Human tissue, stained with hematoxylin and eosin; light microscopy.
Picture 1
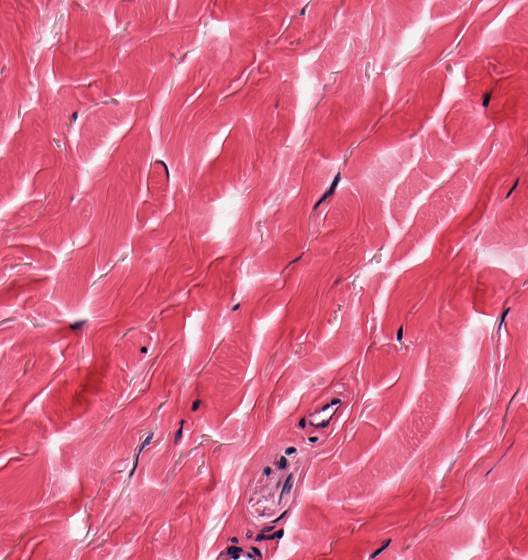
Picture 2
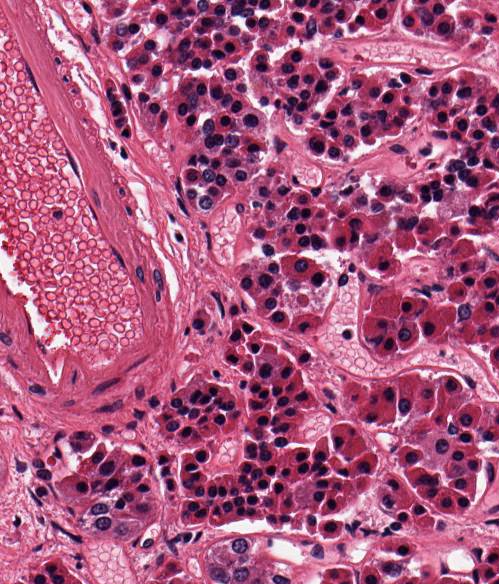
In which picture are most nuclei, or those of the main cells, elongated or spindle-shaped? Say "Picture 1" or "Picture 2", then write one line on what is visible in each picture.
Picture 1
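What picture 1 shows: Most nuclei are dark and elongated along the fibres.
What picture 2 shows: The epithelial nuclei are mostly round, dark and fairly uniform in size.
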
